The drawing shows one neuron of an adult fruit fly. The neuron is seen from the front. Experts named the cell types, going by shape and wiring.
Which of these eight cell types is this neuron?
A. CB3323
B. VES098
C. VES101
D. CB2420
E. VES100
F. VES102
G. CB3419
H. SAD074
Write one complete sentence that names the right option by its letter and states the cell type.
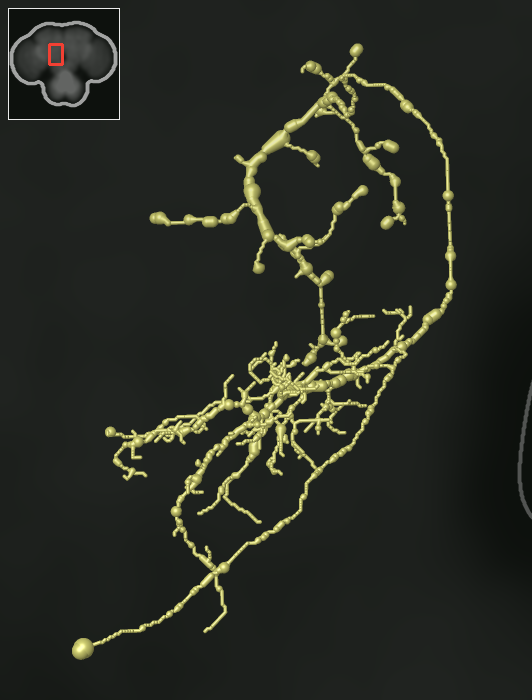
The neuron's type of cell is CB2420, as in option D.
